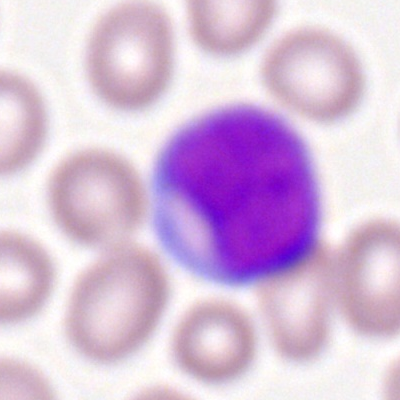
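Myeloblast (central cell), stained human blood smear, light microscope. Nucleus: single unlobed mass filling most of the cell, dense deep purple. Cytoplasm: pale blue.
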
